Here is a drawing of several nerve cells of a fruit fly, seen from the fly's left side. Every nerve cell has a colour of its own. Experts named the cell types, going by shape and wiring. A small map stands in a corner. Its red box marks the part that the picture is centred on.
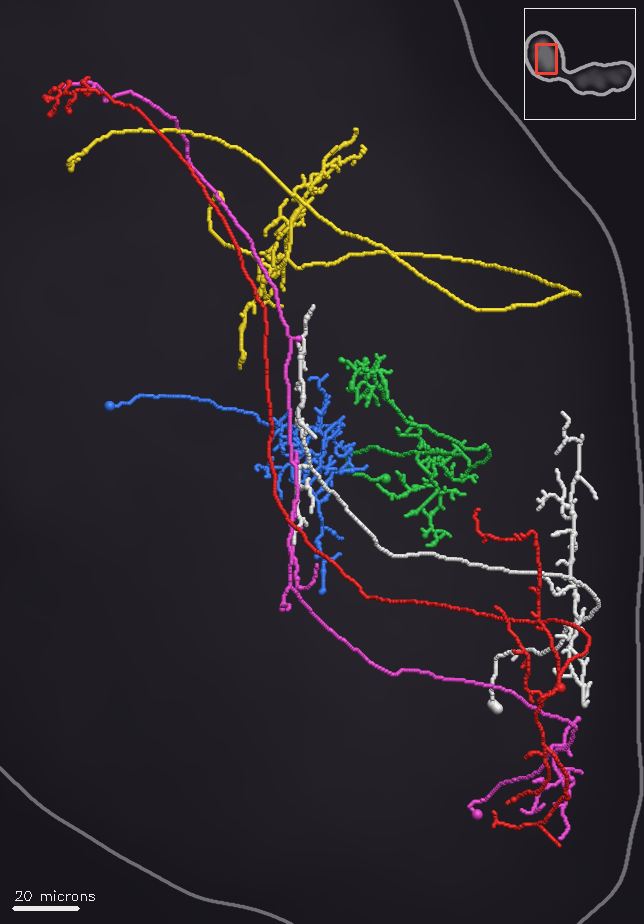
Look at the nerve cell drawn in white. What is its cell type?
MeTu4c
